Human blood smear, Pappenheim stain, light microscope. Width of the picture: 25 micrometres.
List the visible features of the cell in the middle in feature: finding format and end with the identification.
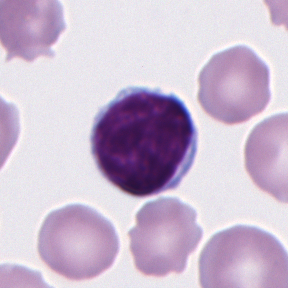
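Outline: roughly round, take your time to trace it.
Nucleus: round, with no indentation and no lobes.
Chromatin: dark purple and coarsely clumped.
Granules: none seen in the cytoplasm.
Name: typical lymphocyte.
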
